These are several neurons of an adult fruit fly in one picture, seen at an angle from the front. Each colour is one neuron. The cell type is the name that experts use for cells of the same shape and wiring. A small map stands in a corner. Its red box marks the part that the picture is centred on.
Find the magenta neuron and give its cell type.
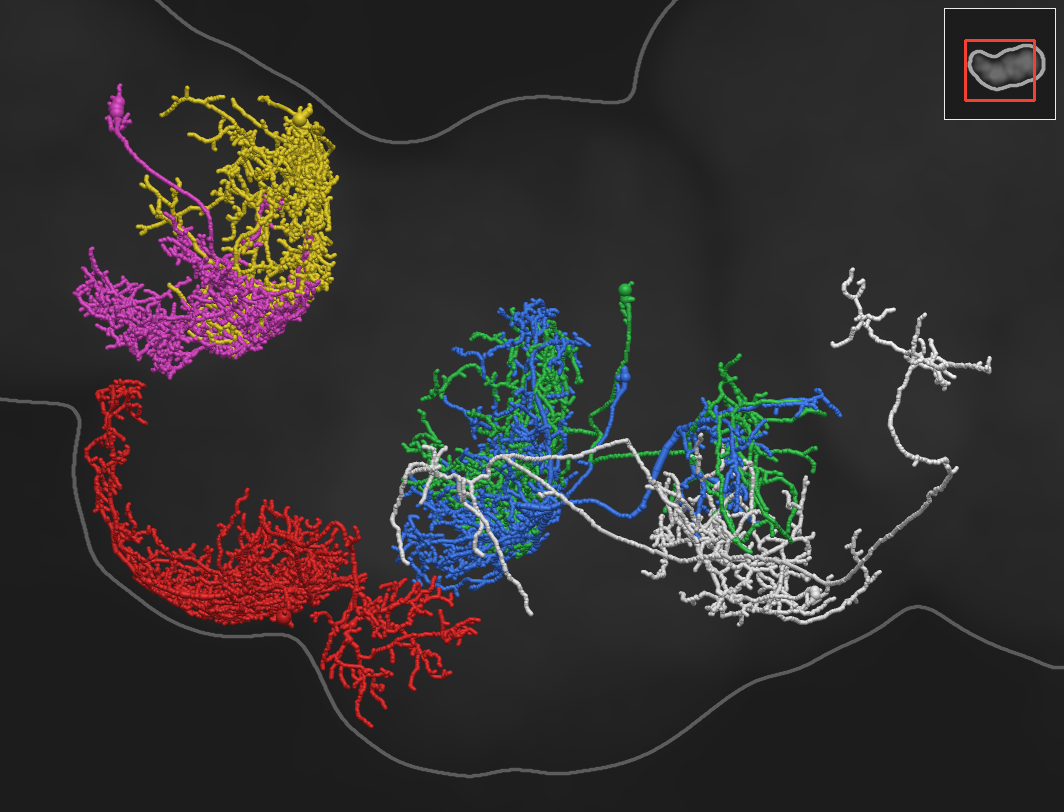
IN21A019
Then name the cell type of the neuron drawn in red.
IN13A004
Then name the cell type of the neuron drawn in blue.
IN09A004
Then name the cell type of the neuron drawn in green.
IN09A009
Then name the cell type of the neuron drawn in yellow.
IN17A025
